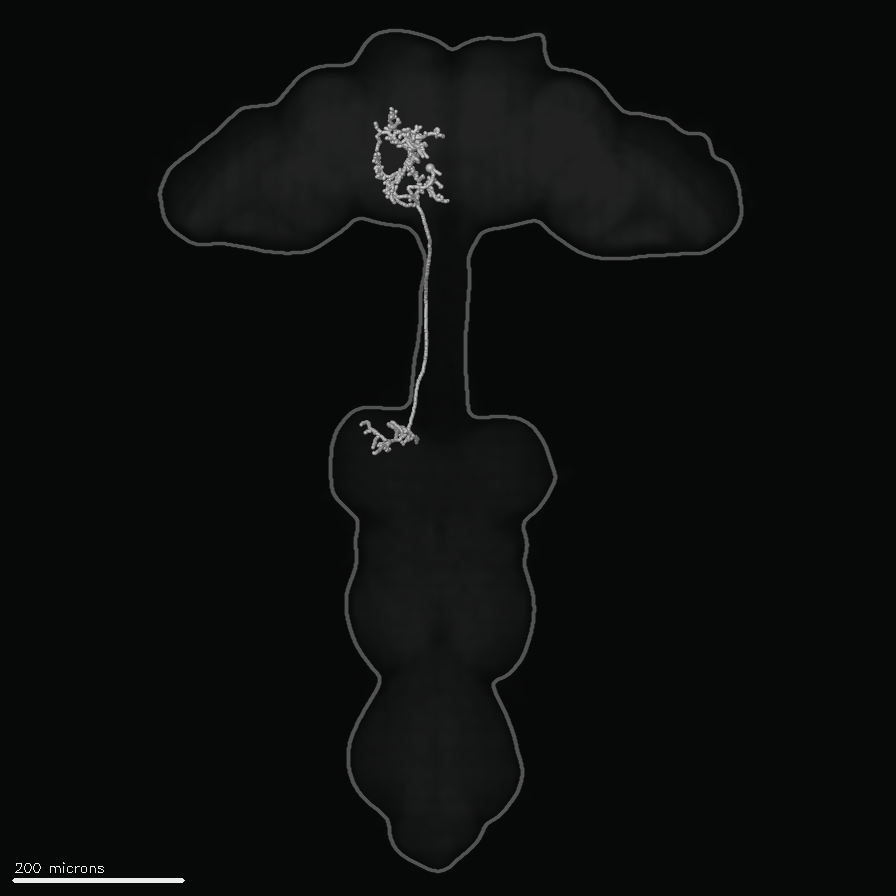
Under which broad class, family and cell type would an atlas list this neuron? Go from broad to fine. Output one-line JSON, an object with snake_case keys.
{"broad_class": "descending neuron", "family": "DNg", "cell_type": "DNg62"}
